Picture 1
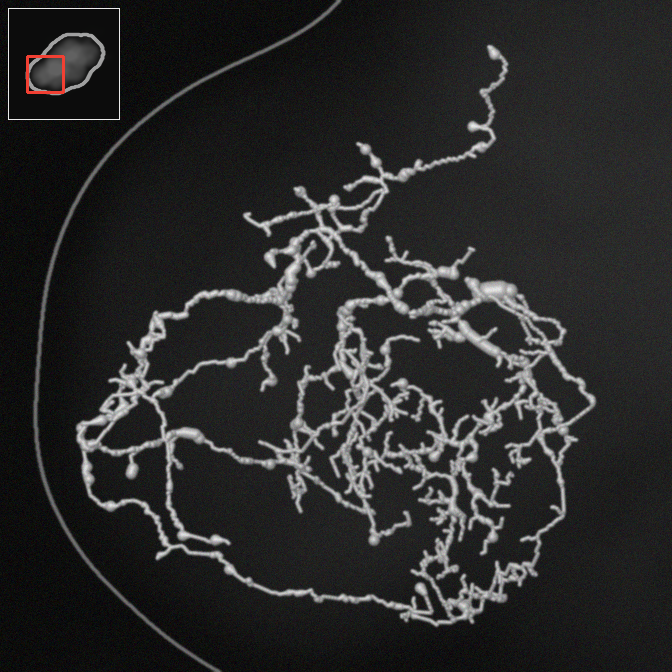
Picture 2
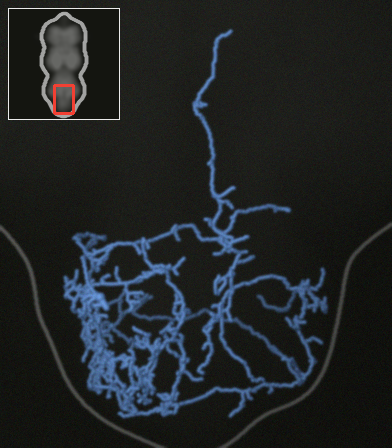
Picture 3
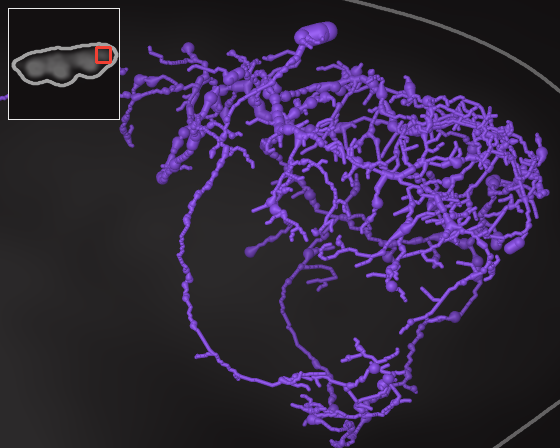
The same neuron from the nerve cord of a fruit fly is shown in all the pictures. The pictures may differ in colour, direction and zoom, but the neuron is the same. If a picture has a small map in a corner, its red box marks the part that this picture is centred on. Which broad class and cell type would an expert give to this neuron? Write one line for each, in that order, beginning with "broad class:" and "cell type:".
broad class: nerve-cord intrinsic neuron
cell type: INXXX350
